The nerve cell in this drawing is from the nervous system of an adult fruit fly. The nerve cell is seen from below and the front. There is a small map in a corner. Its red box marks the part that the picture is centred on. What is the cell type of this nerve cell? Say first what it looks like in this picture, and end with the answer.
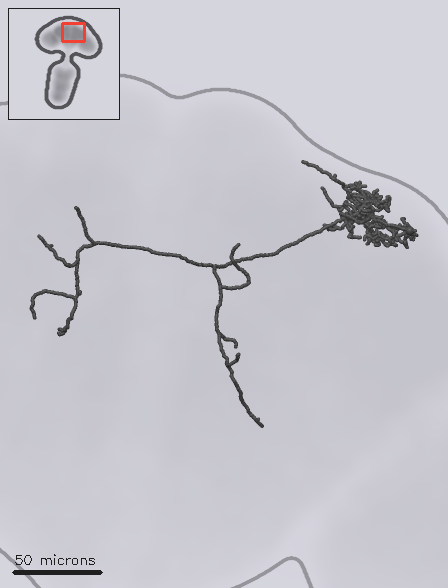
It is in the brain and does not reach the nerve cord. Its cell body lies on the right of the picture. From left to right in the picture it spans about 200 microns. Its broad class is central-brain intrinsic neuron. The cell type is AOTU003.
